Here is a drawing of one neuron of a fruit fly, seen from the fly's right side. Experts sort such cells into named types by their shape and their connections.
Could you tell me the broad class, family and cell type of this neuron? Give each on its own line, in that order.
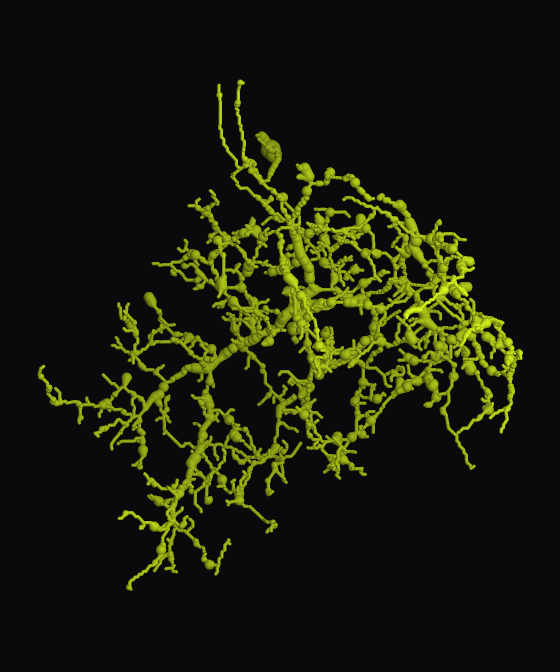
central-brain intrinsic neuron
hemilineage VLPl4_anterior
AVLP436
